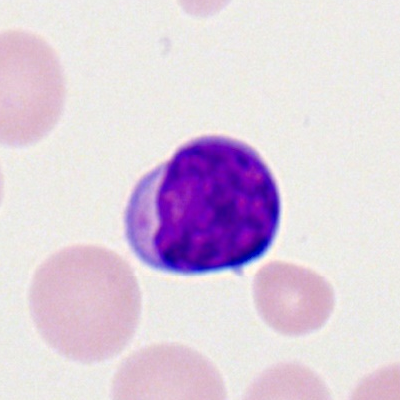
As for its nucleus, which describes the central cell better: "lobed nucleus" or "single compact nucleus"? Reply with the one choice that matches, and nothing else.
Single compact nucleus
